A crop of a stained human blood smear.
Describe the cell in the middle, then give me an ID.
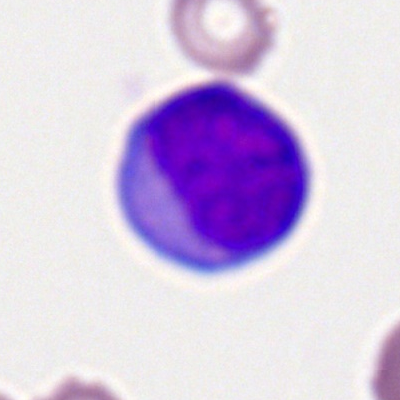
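A round, smooth outline encloses a nucleus that is a single unlobed mass. The cytoplasm forms a crescent on the left side of the cell and is pale bluish-lilac. The cell is a myeloblast.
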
